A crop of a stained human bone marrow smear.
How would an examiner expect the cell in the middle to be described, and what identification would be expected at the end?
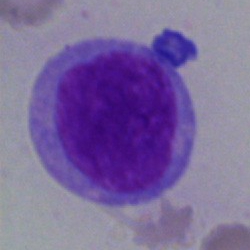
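First, the outline is round and smooth. Next, the nucleus fills most of the cell and leaves only a narrow rim of cytoplasm. Then the chromatin: fine and evenly spread, not coarsely clumped. Last, no vacuoles are present in the cytoplasm. The cell is a blast.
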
